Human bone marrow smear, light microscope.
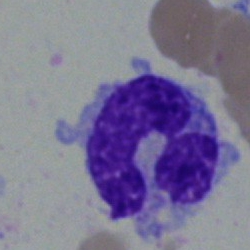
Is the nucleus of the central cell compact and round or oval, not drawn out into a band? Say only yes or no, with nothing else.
No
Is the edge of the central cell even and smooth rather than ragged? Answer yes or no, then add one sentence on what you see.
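No. The cell edge is ragged, with pale cytoplasmic projections most marked on the left.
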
